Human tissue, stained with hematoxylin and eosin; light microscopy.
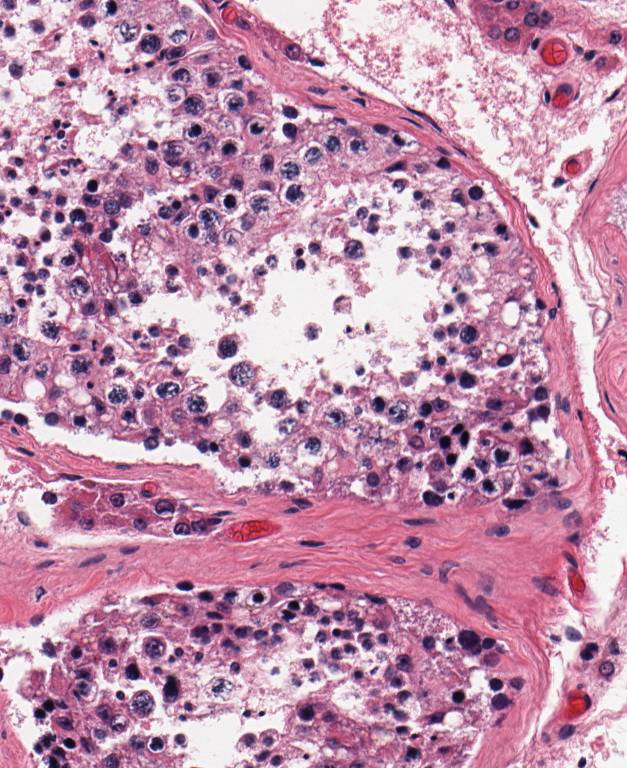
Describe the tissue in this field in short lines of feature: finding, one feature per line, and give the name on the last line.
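Large cells: round, scattered, coarse clumped thread-like chromatin, in keeping with spermatocytes
Small nuclei: many, dark, round, among larger cells
Tubule walls: layered pink fibrous tissue with flattened, elongated nuclei
Outside tubule, upper right: abundant pink cytoplasm, round nuclei, consistent with Leydig cells
Tissue: testis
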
